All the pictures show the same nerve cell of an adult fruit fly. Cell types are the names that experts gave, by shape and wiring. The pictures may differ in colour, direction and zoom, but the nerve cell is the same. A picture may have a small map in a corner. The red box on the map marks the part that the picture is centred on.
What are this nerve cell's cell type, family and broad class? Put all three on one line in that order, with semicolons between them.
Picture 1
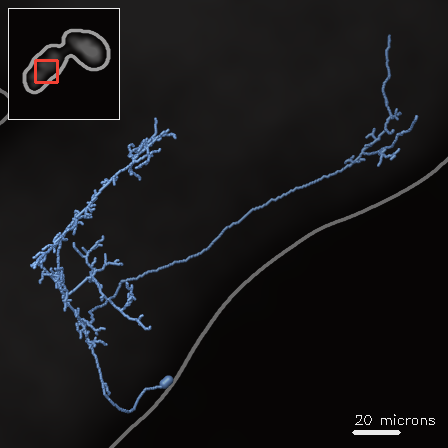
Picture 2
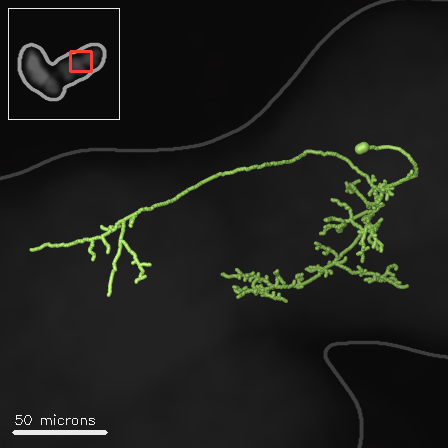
IN19B084; hemilineage 19B; nerve-cord intrinsic neuron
